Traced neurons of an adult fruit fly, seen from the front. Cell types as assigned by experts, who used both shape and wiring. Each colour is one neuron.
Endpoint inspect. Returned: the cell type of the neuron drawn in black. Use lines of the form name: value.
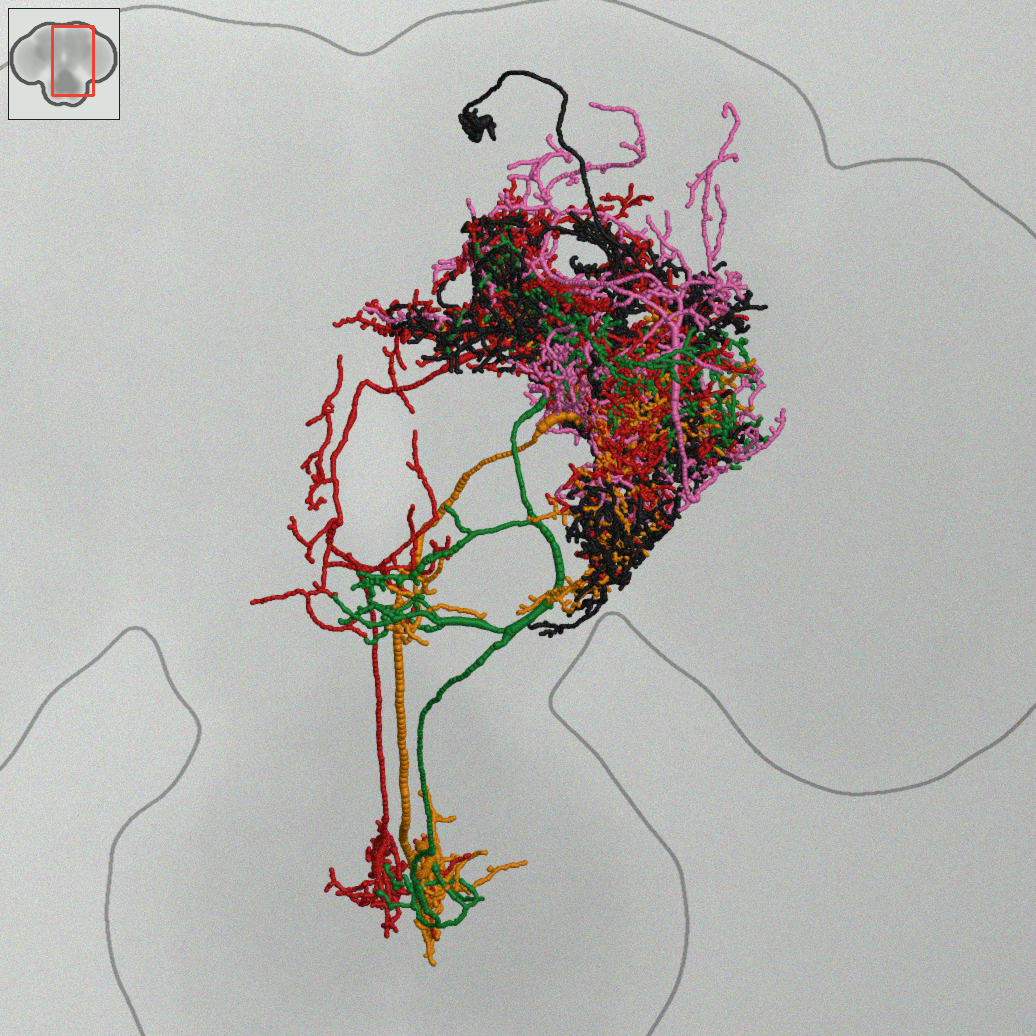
cell type: PVLP010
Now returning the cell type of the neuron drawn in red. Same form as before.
cell type: DNp103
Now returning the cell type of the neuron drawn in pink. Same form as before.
cell type: AVLP531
